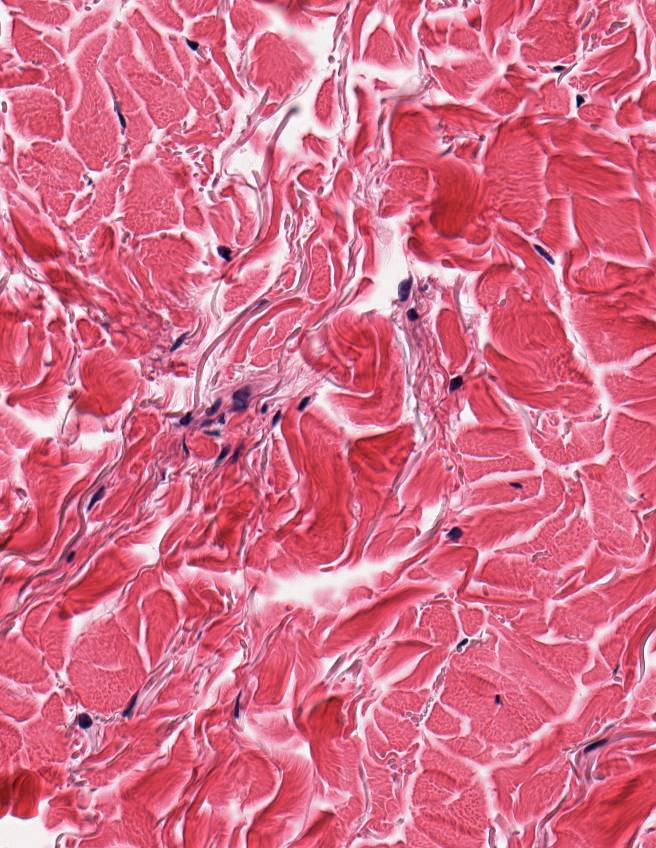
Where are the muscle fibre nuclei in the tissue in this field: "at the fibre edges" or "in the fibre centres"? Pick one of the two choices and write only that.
At the fibre edges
